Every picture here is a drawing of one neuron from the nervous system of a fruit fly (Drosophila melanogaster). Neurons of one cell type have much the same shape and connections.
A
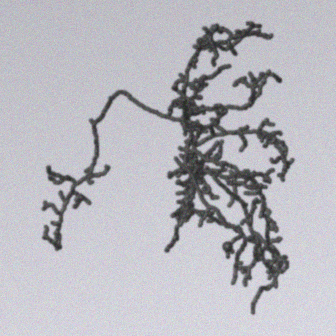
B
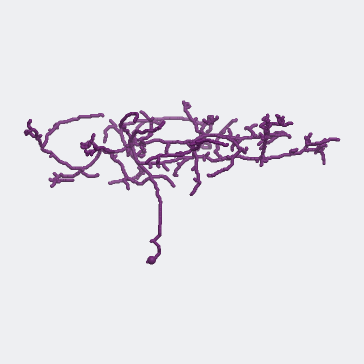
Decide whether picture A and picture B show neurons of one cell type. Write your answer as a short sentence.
They are of the same cell type.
